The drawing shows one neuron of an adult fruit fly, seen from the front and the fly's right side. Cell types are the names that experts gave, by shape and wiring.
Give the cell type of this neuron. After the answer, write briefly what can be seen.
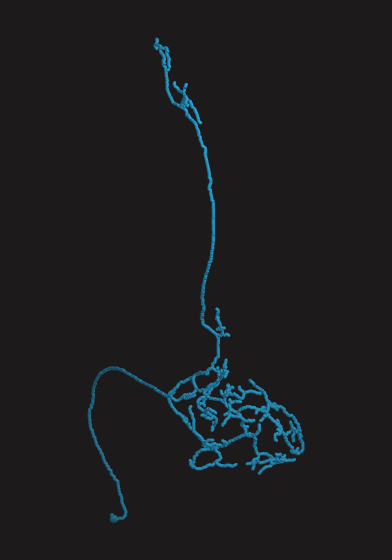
It is of cell type PRW016. It is a central-brain intrinsic neuron. The cell body can be seen at the lower left of the picture. The picture shows dozens of branch ends.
